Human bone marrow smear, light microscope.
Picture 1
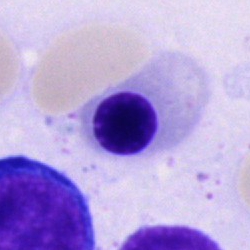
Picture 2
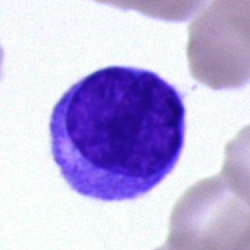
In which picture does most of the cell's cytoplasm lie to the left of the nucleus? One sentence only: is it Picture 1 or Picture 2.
Picture 2 holds the cell with most cytoplasm to the left of its nucleus.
